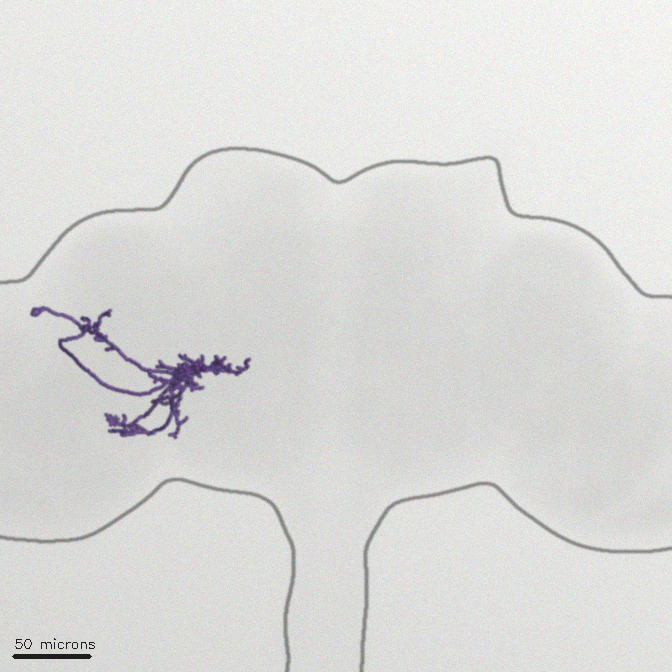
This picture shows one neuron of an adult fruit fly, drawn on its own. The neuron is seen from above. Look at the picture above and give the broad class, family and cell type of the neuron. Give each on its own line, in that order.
central-brain intrinsic neuron
hemilineage SLPav2
SLP079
